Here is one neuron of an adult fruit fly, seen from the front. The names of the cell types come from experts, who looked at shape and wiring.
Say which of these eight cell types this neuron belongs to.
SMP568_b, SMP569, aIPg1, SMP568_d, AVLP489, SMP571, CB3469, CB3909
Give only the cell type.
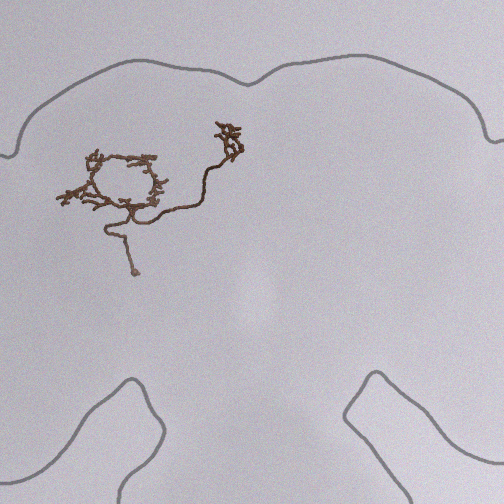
SMP569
